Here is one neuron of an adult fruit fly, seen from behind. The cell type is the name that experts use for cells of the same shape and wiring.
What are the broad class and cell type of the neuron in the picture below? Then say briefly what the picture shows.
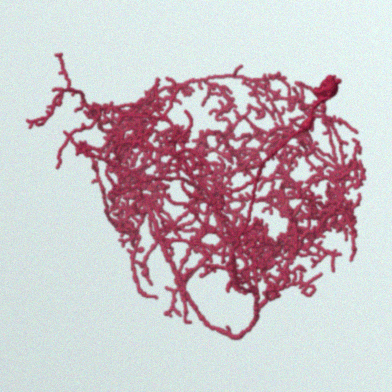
It is a central-brain intrinsic neuron. Its cell type is AVLP539. More than a hundred branch ends can be seen. In this view it is about as wide as it is tall.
